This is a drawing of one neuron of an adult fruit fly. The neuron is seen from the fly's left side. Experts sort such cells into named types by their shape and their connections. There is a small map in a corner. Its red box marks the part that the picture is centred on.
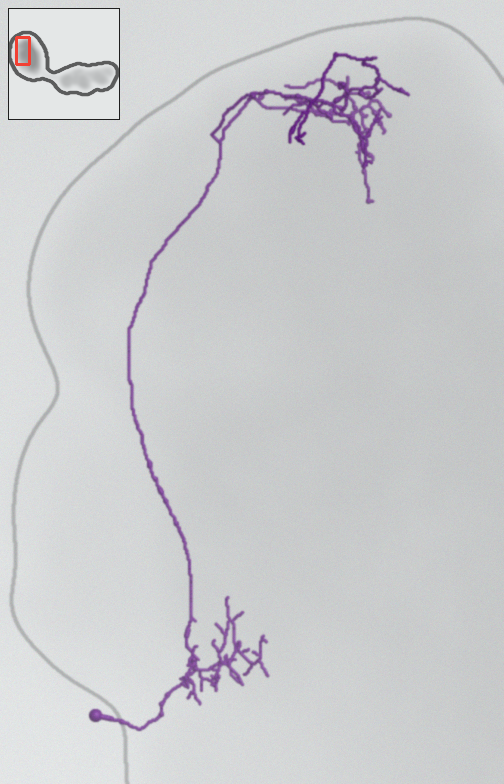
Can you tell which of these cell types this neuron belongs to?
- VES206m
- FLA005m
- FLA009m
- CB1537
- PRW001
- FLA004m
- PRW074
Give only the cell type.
FLA005m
